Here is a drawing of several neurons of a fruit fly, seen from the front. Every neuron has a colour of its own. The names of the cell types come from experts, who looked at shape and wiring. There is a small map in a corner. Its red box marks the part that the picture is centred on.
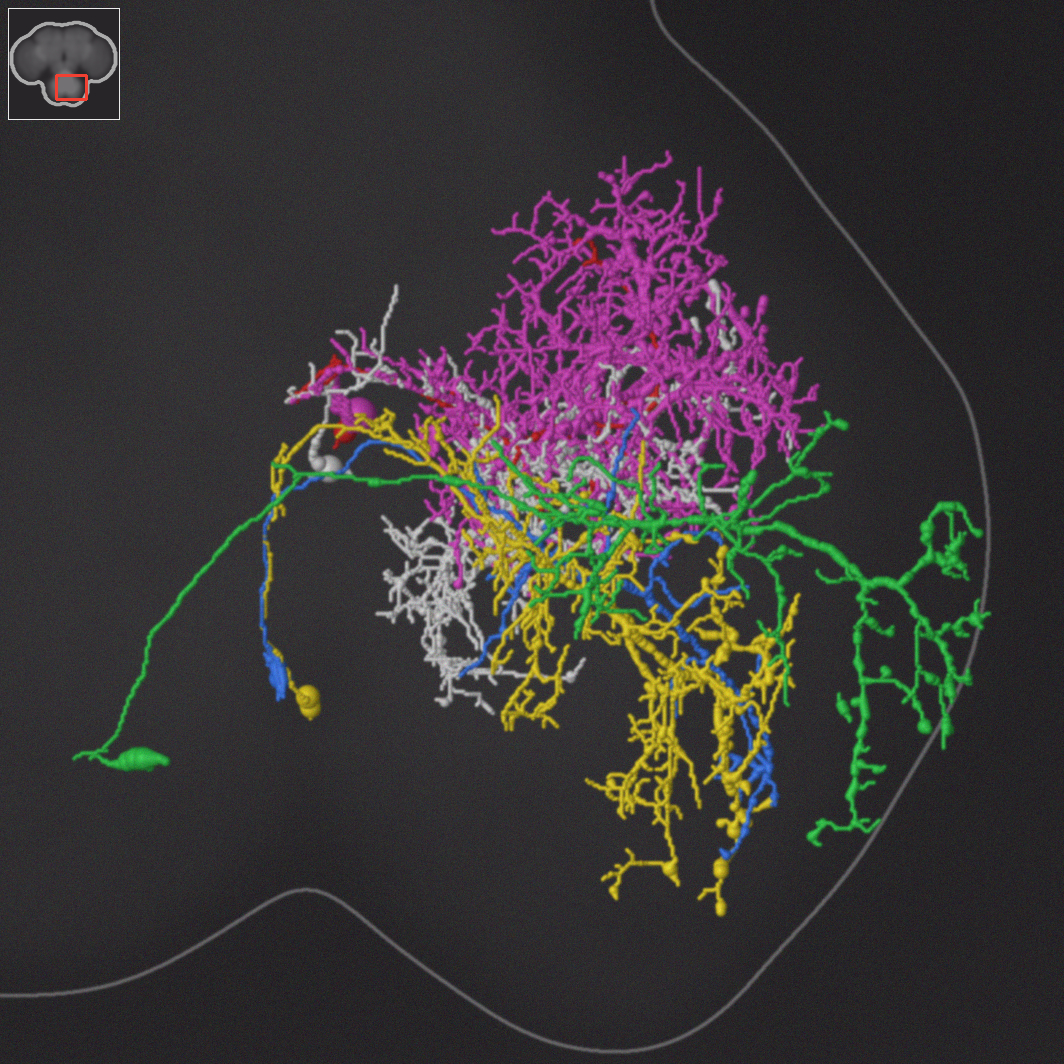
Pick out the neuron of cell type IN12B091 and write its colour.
blue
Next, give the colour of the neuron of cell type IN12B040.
yellow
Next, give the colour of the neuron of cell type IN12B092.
green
